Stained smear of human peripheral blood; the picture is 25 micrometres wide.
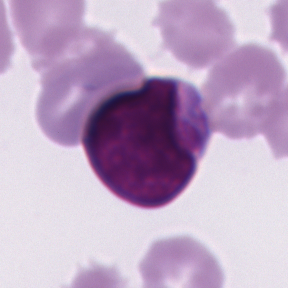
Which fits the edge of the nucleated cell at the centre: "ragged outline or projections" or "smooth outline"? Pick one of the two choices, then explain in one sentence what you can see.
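Smooth outline. The cell outline is smooth and rounded, with no surface projections.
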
